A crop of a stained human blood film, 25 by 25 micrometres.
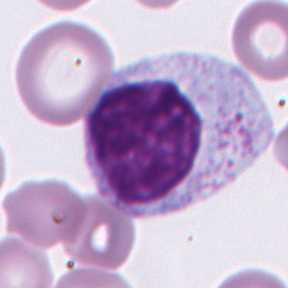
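Myelocyte from a stained smear of human peripheral blood, the central cell. Its outline is oval and smooth, without surface projections, and its chromatin is dark purple and condensed into clumps. The cytoplasm is abundant and pale blue-grey, forming a broad area to the right of the nucleus.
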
